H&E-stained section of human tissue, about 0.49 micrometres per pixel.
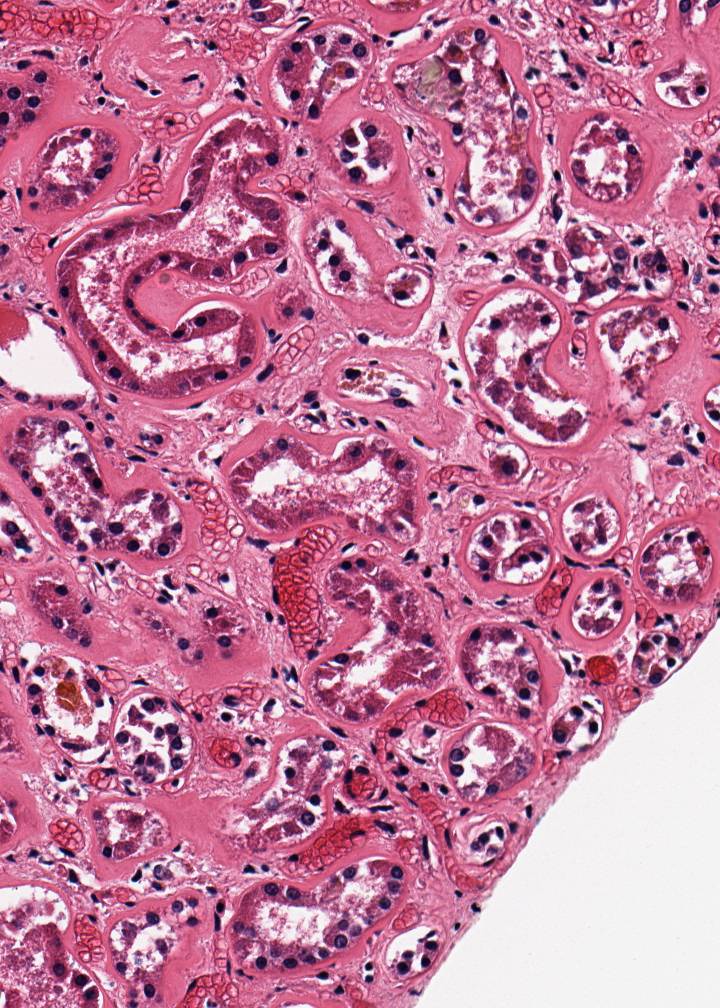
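Renal cortex: closely packed tubules fill the field, cut in round, oval and curved profiles, with interstitium between them. Each tubule is surrounded by a thick, homogeneous, bright pink basement membrane. A single layer of cuboidal cells lines them, with granular pink cytoplasm and round dark nuclei. A few tubules hold golden-brown granular pigment, clearest near the top centre and at the left edge in the lower half.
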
